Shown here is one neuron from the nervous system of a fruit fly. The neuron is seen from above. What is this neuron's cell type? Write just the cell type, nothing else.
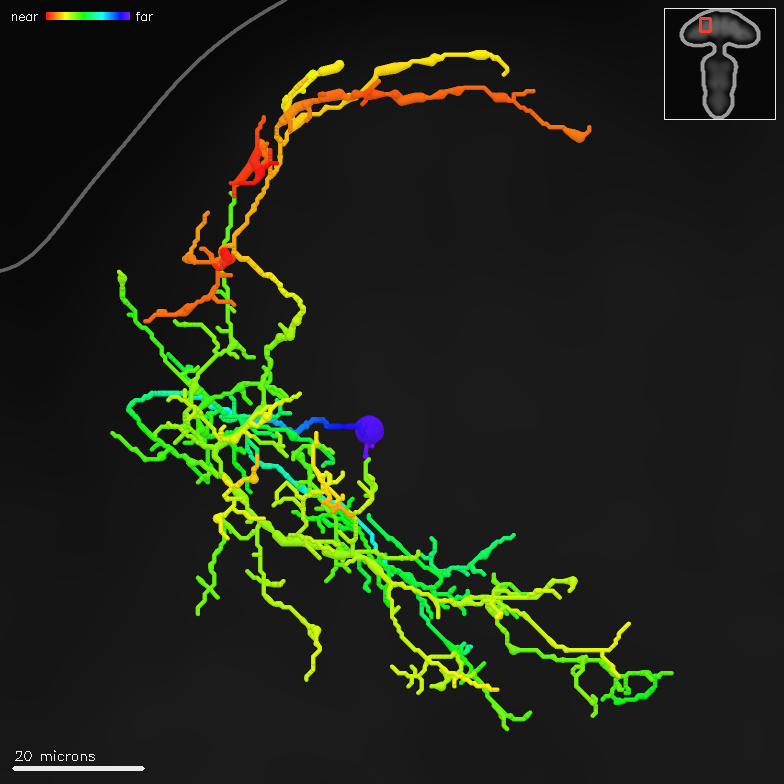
AVLP320_b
